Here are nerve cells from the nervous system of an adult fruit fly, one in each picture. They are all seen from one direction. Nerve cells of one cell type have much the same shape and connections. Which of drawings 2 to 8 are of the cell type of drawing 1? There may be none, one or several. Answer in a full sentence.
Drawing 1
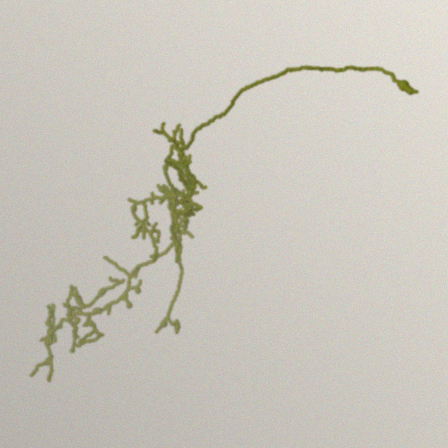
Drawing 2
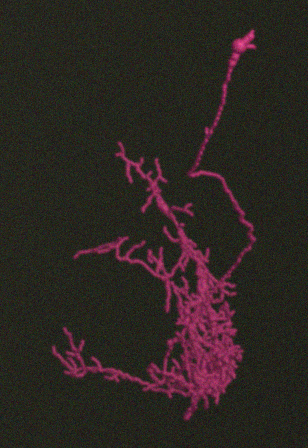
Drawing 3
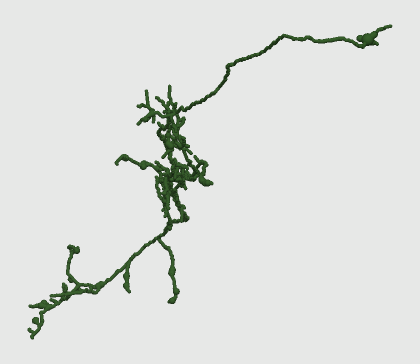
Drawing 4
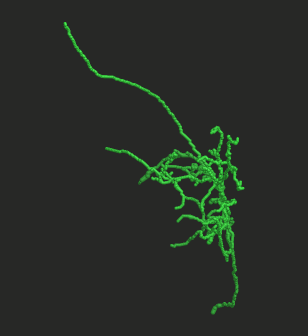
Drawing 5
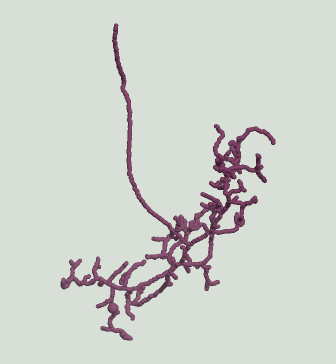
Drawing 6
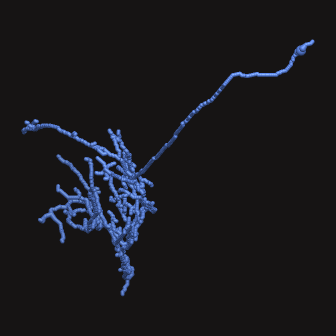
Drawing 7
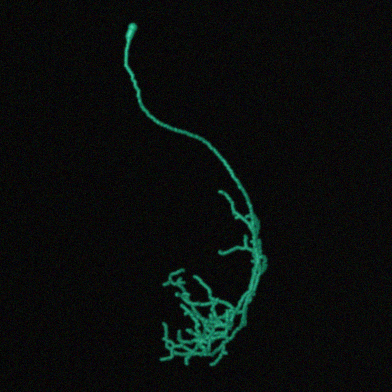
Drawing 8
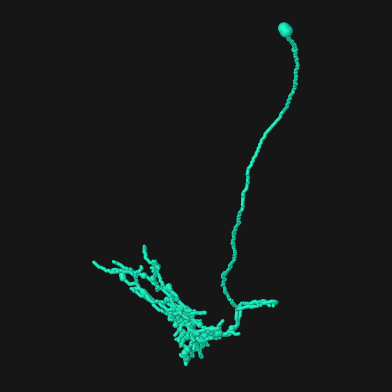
Drawing 3 and drawing 6 are of the same cell type.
